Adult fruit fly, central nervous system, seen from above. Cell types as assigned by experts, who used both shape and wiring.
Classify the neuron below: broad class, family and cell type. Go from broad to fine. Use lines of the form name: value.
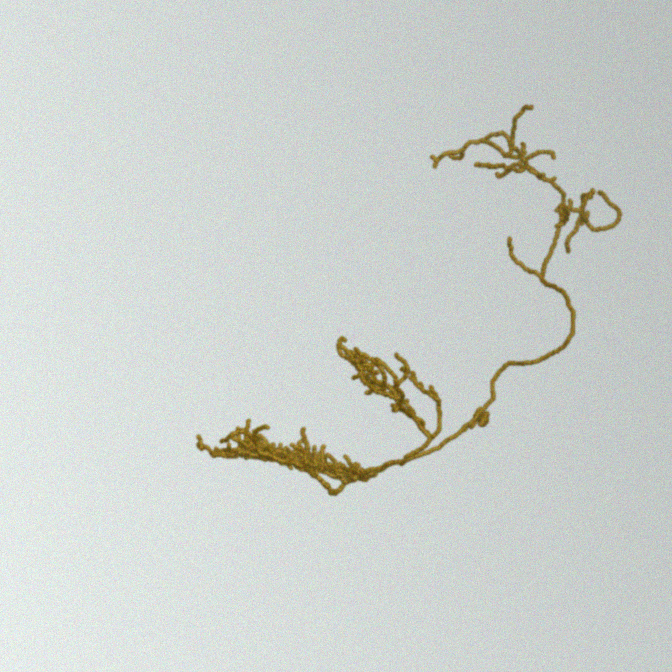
broad class: visual projection neuron
family: LPT
cell type: LPT29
